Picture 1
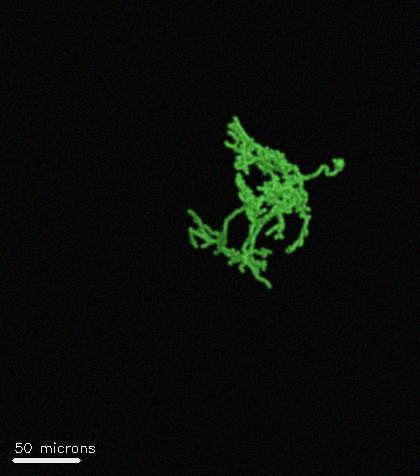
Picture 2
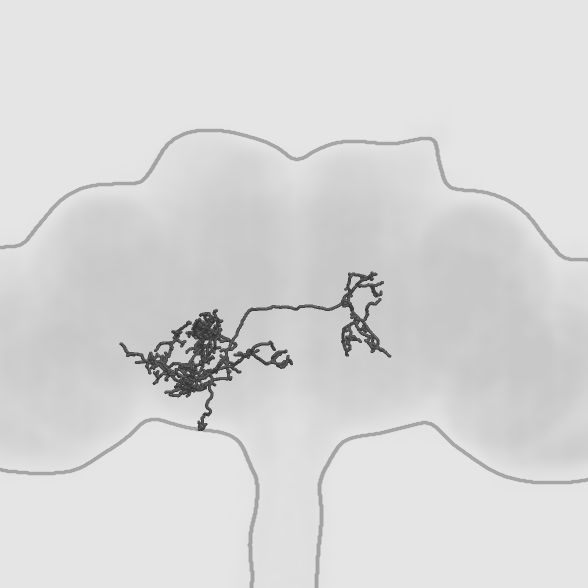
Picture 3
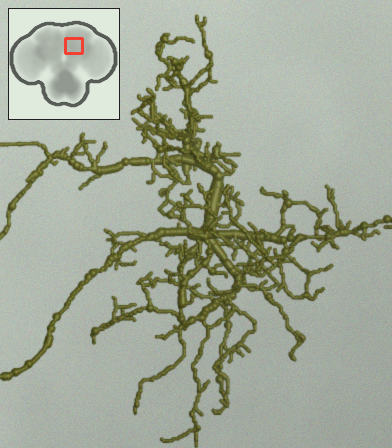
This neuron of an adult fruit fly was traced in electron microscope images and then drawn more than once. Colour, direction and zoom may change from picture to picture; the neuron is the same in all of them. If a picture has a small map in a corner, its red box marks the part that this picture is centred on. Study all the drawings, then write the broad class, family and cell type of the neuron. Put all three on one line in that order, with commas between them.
central-brain intrinsic neuron, hemilineage VLPp2, CL321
